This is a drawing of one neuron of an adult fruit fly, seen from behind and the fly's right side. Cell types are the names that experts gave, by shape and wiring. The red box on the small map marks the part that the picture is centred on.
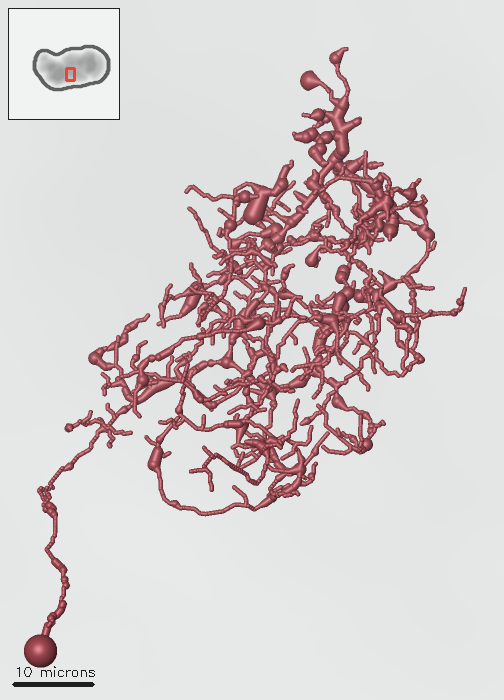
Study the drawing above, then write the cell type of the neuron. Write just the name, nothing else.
AVLP365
